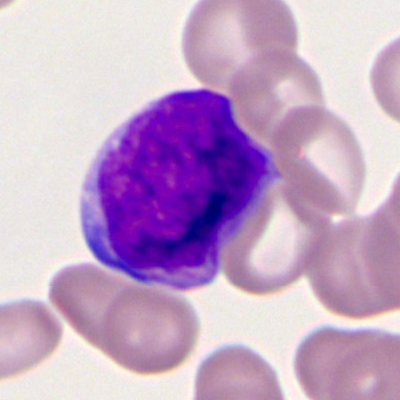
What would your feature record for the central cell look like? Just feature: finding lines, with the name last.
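Nucleus: occupies most of the cell
Cytoplasm: thin rim, pale blue
Granules: none seen in the cytoplasm
Surroundings: red cells pressed against the right side
Name: myeloblast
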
